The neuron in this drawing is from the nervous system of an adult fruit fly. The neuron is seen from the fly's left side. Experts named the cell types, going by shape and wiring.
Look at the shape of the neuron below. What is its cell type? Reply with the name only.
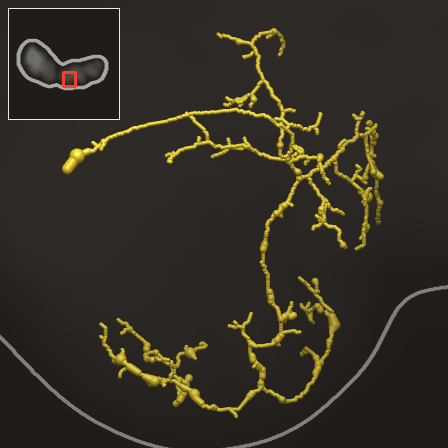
IN19A061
